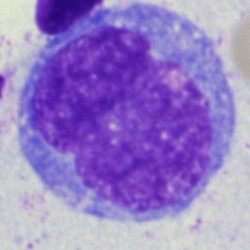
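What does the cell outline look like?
It is round and smooth.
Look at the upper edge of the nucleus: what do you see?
A notch.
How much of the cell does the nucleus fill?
Most of it, leaving a moderate rim of cytoplasm with no distinct granules.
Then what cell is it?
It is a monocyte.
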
